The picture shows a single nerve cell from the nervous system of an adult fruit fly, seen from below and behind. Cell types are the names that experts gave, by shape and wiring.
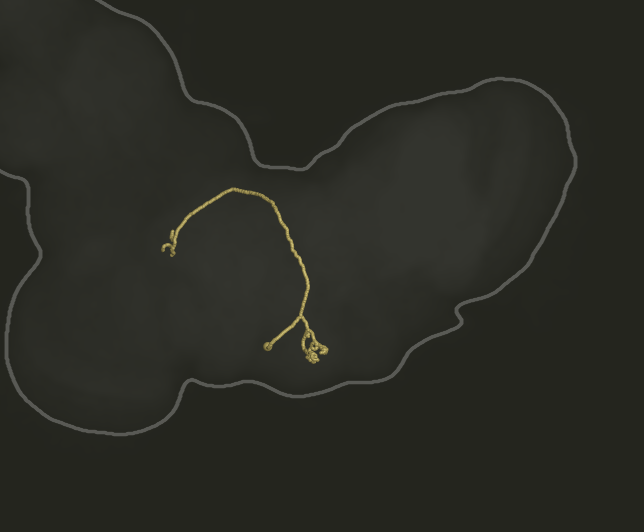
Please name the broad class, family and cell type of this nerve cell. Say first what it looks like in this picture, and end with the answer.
As drawn here it is about as wide as it is tall. Its broad class is central-brain intrinsic neuron. The family is hemilineage ALlv1. The cell type is VM4_lvPN.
